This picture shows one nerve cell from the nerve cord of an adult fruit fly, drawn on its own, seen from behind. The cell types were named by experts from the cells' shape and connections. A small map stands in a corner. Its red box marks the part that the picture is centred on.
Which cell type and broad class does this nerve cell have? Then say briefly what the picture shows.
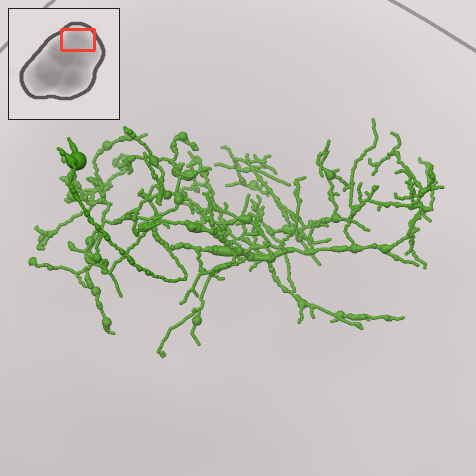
It is of cell type INXXX421. This is a nerve-cord intrinsic neuron. Dozens of branch ends can be seen. In this view it is wider than it is tall.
